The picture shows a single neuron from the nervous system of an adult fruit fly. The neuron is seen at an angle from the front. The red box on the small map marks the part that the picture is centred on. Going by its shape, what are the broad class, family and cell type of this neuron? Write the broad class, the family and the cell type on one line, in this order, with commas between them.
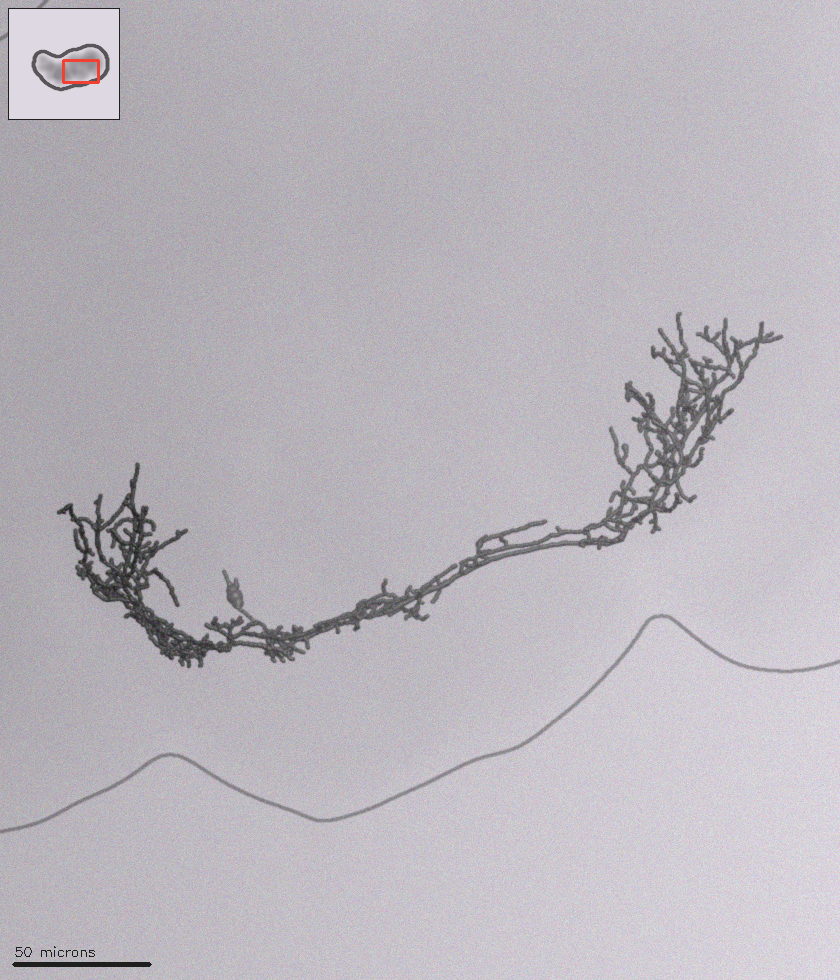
central-brain intrinsic neuron, hemilineage LB0, WED188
